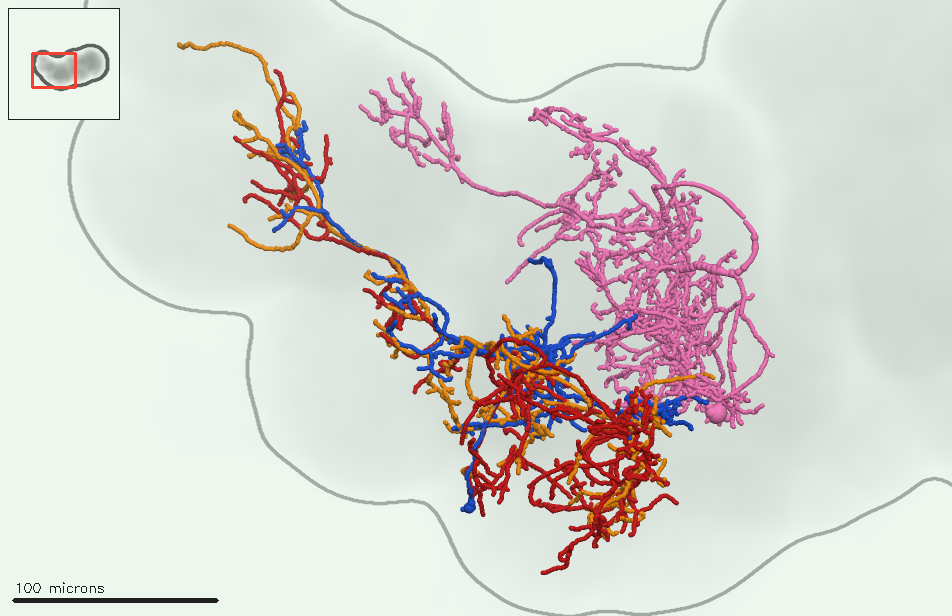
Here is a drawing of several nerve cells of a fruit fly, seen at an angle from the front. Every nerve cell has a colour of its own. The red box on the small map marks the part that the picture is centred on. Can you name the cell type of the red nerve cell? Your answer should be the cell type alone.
TN1c_c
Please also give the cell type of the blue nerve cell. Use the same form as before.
TN1c_a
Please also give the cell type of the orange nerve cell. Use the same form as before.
TN1c_d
